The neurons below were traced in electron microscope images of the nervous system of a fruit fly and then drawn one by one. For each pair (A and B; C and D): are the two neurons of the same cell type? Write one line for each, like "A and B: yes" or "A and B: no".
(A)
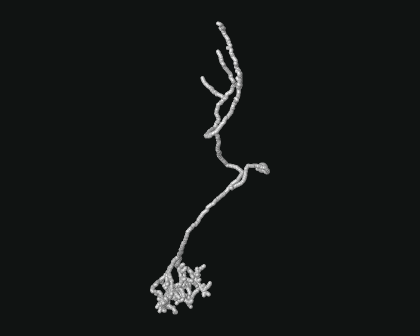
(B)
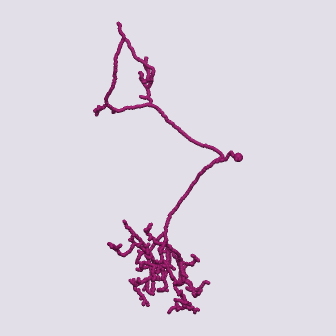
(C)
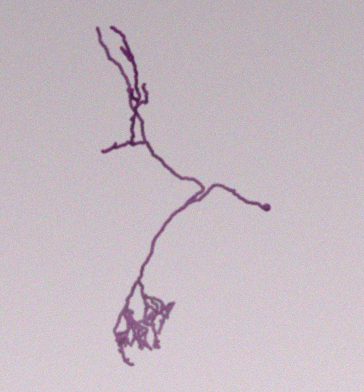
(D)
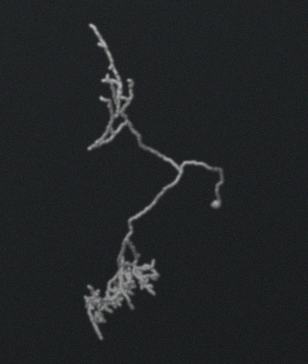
A and B: yes
C and D: yes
